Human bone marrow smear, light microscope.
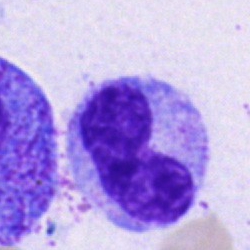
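Metamyelocyte, central cell, with dark purple, dense chromatin. The cytoplasm is pale greyish blue and widest at the upper right, in the notch of the nucleus. Only a few fine purplish granules are sparsely scattered in it.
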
